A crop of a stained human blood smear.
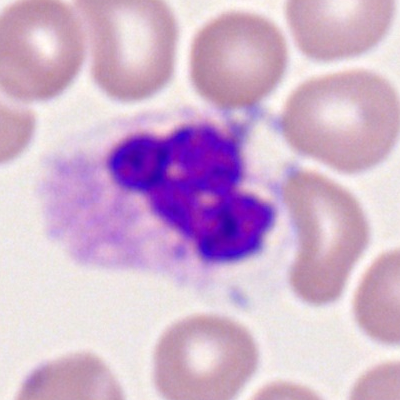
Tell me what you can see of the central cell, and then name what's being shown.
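Several nuclear lobes are clumped close together, with the nucleus lying toward the right and most of the cytoplasm on the left. Fine lilac granules fill the cytoplasm, and the outline is irregular rather than round. This is a segmented neutrophil.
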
